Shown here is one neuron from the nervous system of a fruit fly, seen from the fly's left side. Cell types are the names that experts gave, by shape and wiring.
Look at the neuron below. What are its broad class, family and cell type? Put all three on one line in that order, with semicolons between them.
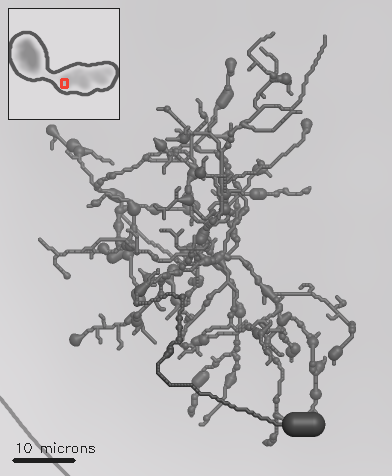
nerve-cord intrinsic neuron; hemilineage 14A; IN14A064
